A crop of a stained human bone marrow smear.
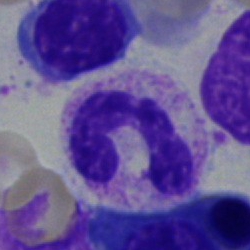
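Band neutrophil, central cell, stained human bone marrow smear. Nucleus a single curved horseshoe-shaped band, opening downward. Chromatin dark purple, coarsely clumped. Cytoplasm plentiful, pale pinkish-lilac, with fine pinkish-purple granules scattered through it.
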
